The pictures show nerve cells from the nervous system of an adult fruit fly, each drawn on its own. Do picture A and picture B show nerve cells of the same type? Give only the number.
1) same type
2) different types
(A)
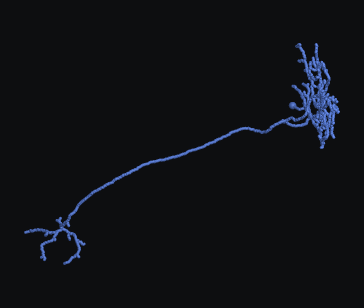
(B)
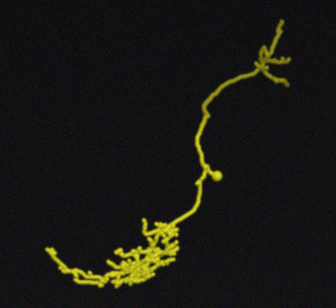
1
